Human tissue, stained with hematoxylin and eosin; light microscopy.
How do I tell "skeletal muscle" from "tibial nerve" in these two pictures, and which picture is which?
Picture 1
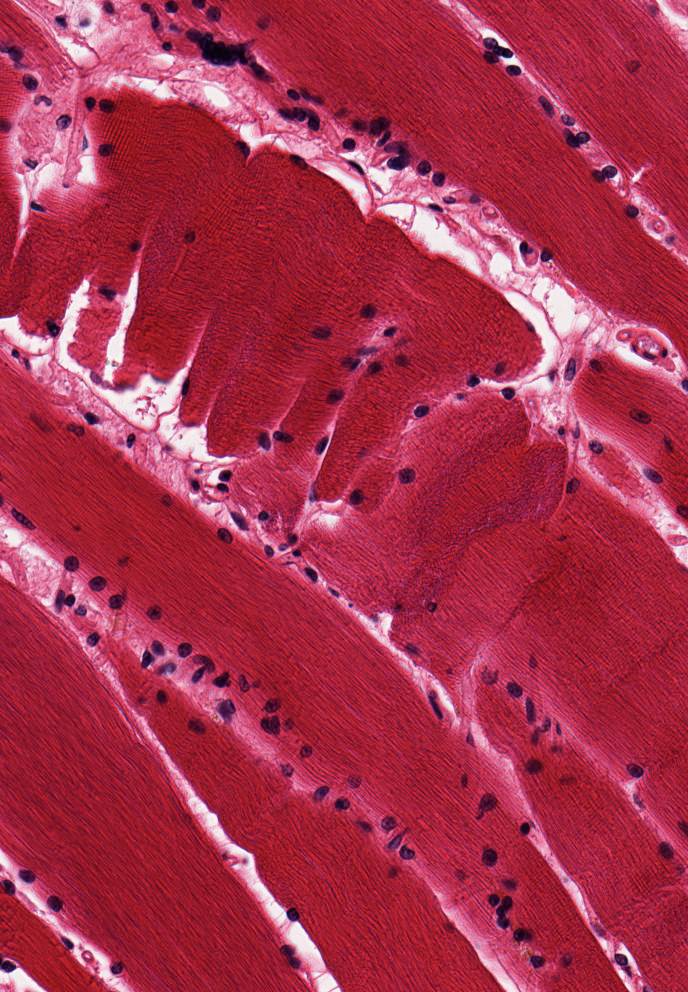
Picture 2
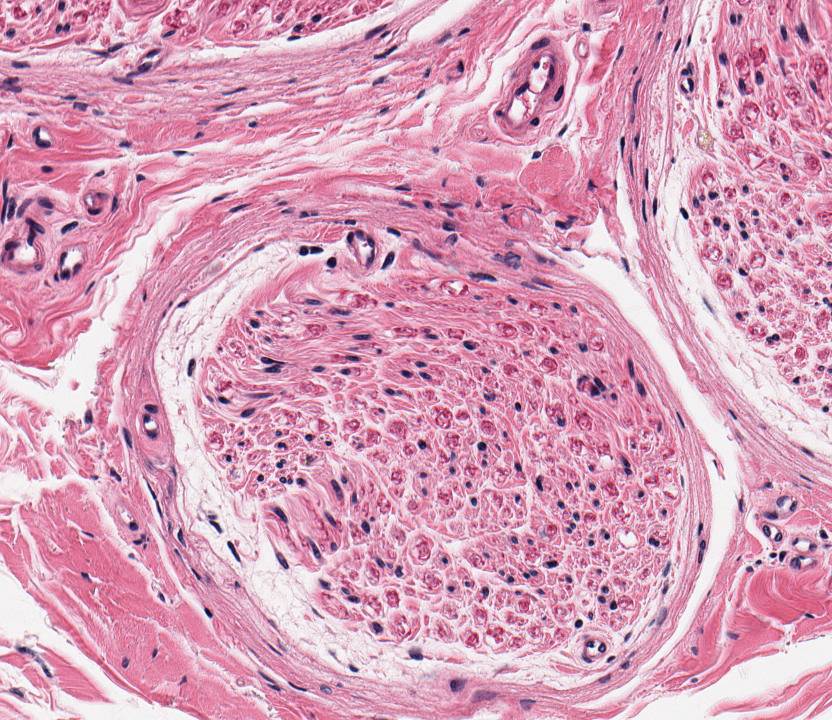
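ID: picture 1, skeletal muscle; picture 2, tibial nerve. Fibres: in muscle, fine cross-striations; in nerve, mostly cut across, each a small pink central dot within a pale ring. Nuclei: in muscle, small, dark, oval, at fibre edges; in nerve, small, dark, oval, scattered evenly among the fibres throughout the central bundle. Surroundings: muscle fibres separated by thin strands of loose pale connective tissue with scattered dark nuclei, no fat cells present; nerve fibres in one large rounded central bundle, enclosed by concentric layers of flattened cells with thin elongated nuclei.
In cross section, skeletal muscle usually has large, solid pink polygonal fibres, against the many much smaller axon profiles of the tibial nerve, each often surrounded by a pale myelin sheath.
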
